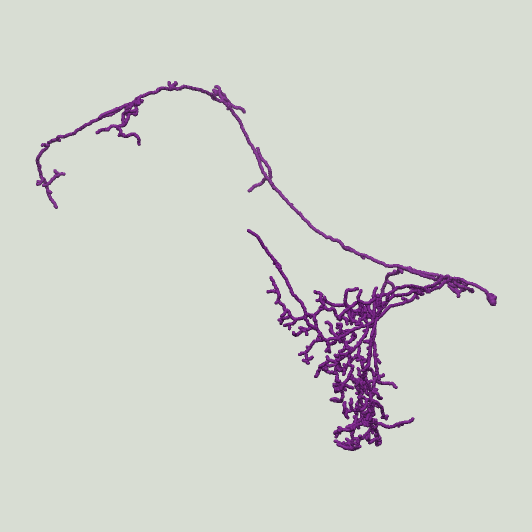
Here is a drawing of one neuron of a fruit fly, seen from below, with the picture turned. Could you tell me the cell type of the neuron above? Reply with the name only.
WED092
